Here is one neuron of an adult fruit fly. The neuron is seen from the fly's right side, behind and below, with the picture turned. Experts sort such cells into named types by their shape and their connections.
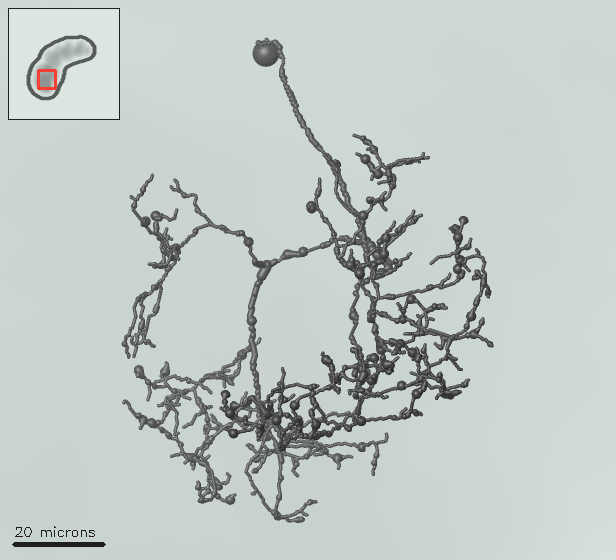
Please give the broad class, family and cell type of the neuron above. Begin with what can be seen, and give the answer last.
Its cell body lies at the top of the picture. From top to bottom in the picture it spans about 110 microns. Its broad class is central-brain intrinsic neuron. Its family is hemilineage AOTUv4_ventral. The cell type is FB4P_a.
